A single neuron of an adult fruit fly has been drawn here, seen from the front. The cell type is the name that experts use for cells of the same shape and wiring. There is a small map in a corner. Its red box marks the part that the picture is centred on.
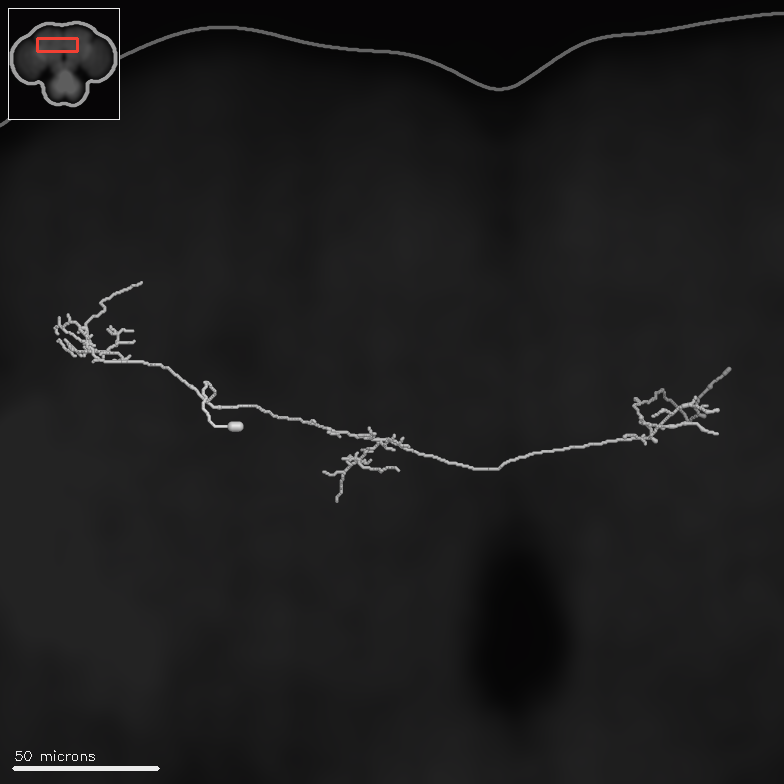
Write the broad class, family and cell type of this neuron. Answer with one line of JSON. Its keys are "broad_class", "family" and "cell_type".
{"broad_class": "central-brain intrinsic neuron", "family": "hemilineage AOTUv3_ventral", "cell_type": "AOTU039"}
